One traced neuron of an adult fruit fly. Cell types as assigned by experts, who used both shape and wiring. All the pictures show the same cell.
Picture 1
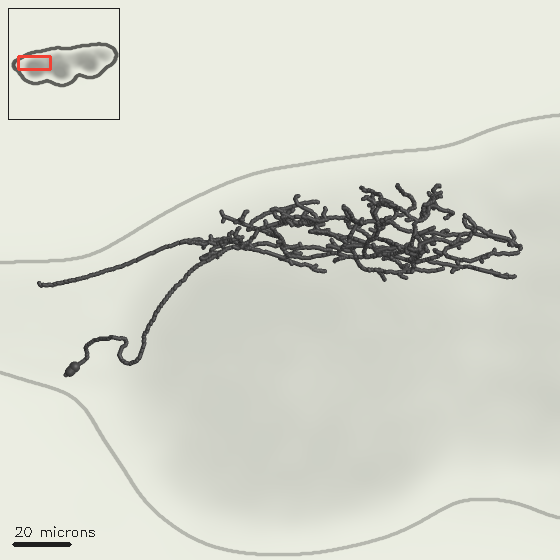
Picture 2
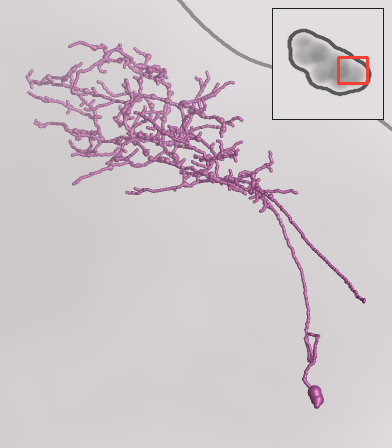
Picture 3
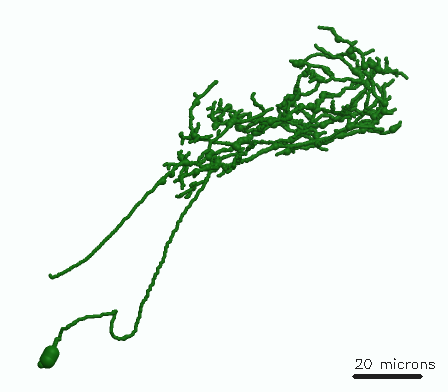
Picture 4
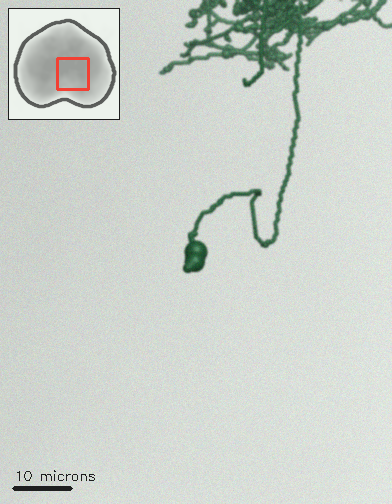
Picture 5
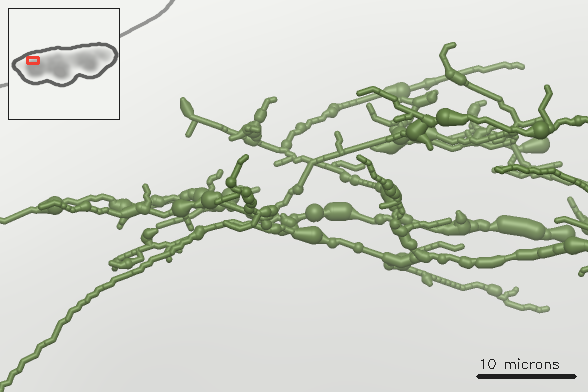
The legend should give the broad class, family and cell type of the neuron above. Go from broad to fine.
ascending neuron; hemilineage 16B; AN16B081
